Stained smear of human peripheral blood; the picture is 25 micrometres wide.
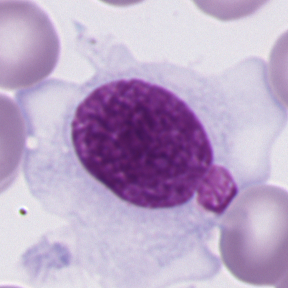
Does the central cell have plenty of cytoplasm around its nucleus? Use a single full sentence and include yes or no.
Yes, this cell has broad cytoplasm around its nucleus.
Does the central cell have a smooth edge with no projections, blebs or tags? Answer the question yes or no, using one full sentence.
No, projections, blebs or tags, or a frayed edge, break the outline of this cell.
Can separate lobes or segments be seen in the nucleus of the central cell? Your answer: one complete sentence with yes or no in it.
No, the nucleus of the cell is a single undivided, compact round, oval or kidney-shaped mass.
